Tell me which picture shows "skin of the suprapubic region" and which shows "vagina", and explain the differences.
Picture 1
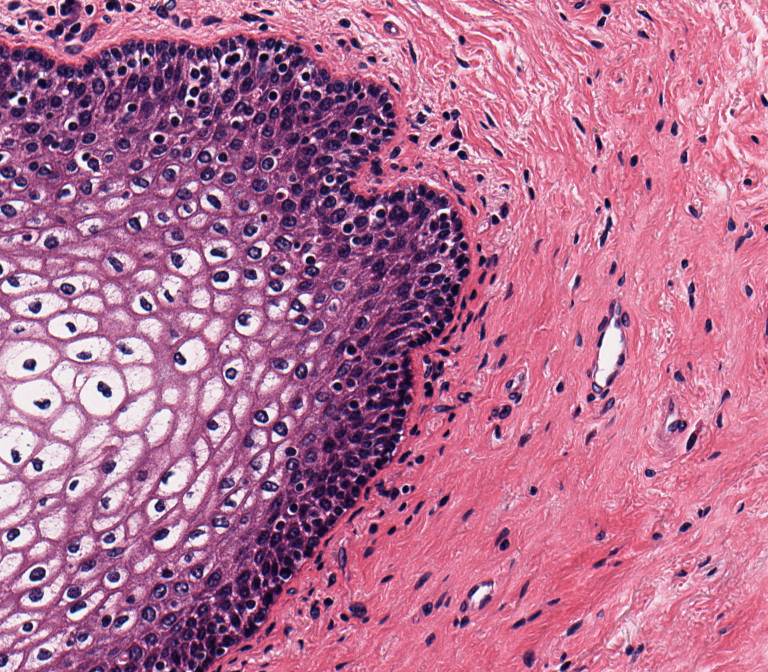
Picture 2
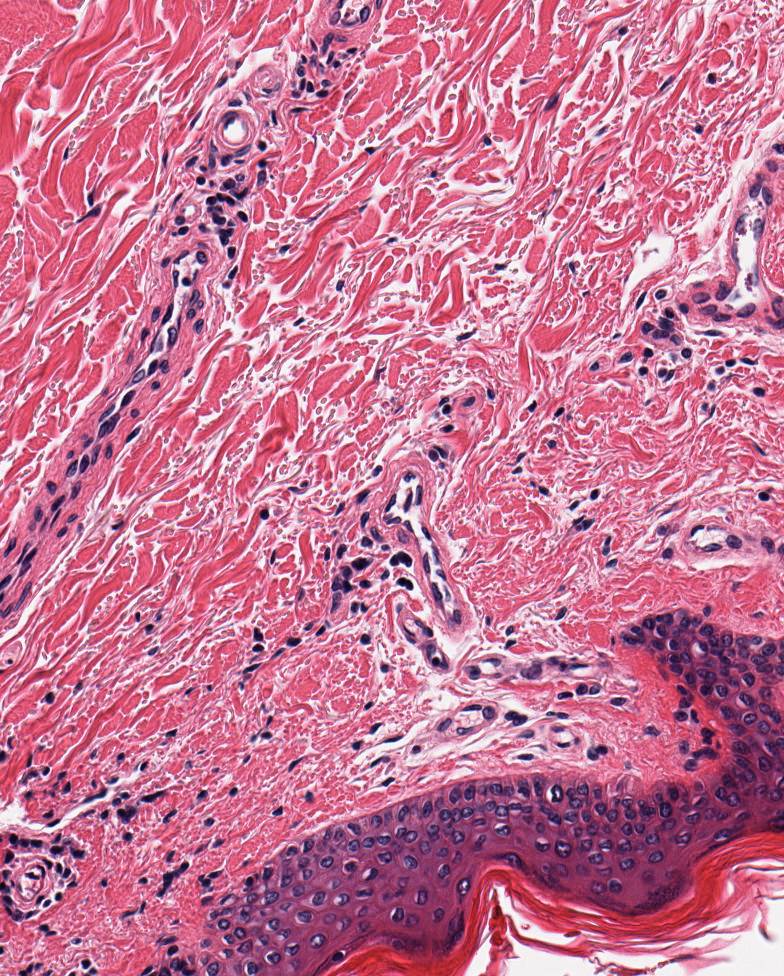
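The vagina appears in picture 1 and the skin of the suprapubic region in picture 2. In the vagina, crowded basal cells along the boundary with the stroma form a band darker than the epithelial cells above, while clear epithelial cells at the left keep small, round, dark nuclei. That boundary undulates gently, without tall, slender papillae, and spindle-shaped fibroblast nuclei lie scattered in the stromal collagen. In the skin, stratified squamous epithelium along the lower right edge bears a compact, wavy, bright red layer of keratin without nuclei at the bottom edge. Its basal nuclei are crowded and dark; nuclei above are rounder and paler, with more pink cytoplasm. Thick eosinophilic collagen bundles, mostly diagonal, make up the fibrous connective tissue filling the field above.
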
